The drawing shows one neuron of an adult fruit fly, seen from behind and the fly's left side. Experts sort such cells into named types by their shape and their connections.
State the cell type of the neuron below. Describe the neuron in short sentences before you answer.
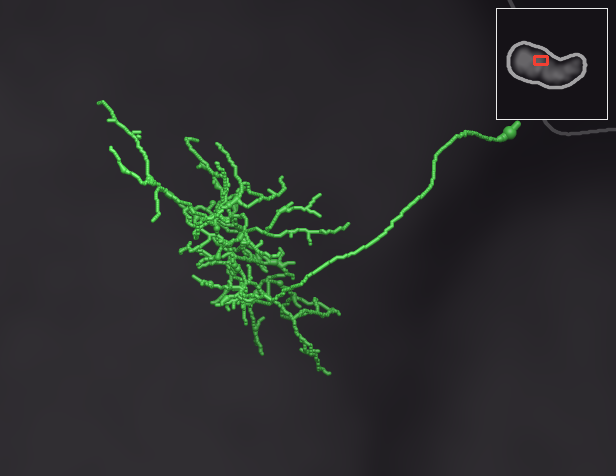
The picture shows dozens of branch ends. In this view it is wider than it is tall. This is a central-brain intrinsic neuron. Its cell type is PLP087.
